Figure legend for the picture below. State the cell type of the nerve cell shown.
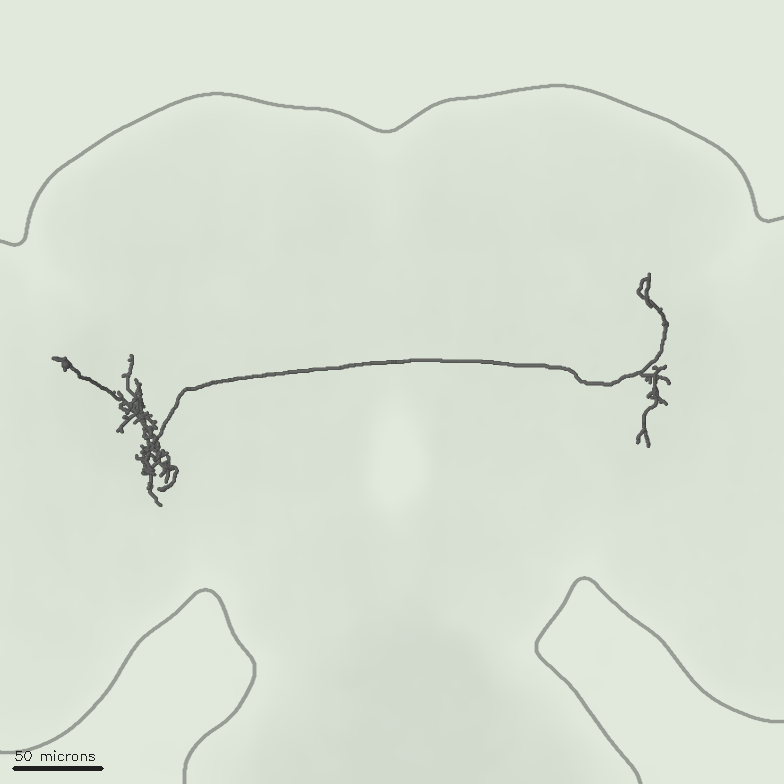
CB2633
